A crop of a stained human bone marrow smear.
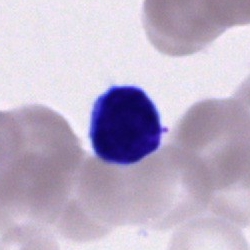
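Lymphocyte, central cell, stained bone marrow smear. Uniform, very dark blue-purple staining throughout. No distinct rim of cytoplasm around the dark-staining mass. No nucleoli seen. Tiny pointed projection from the right edge.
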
